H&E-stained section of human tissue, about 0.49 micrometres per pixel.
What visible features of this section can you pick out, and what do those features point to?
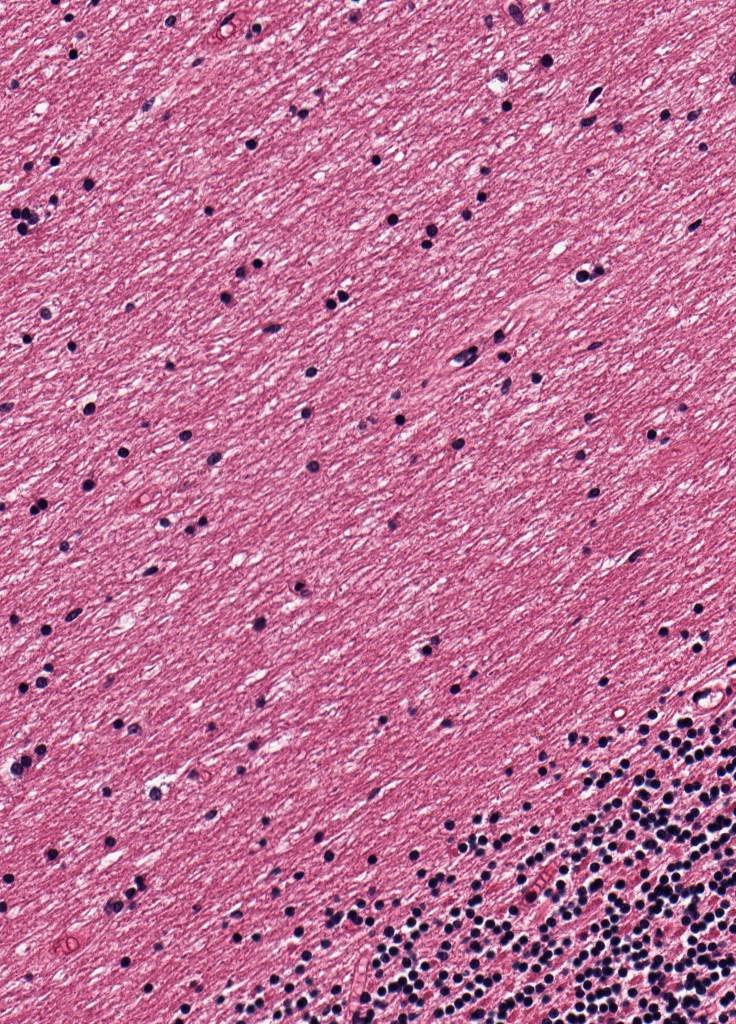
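Most of the field: pale pink fibrillary tissue. Lower right corner only: a densely cellular zone. Its small, round, deeply basophilic nuclei are packed tight, with almost no visible cytoplasm. Large cell bodies with abundant cytoplasm and prominent nucleoli: none. Small empty clear spaces, elongated along the fibre direction, dot the fibrillary tissue. This section is cerebellum.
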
